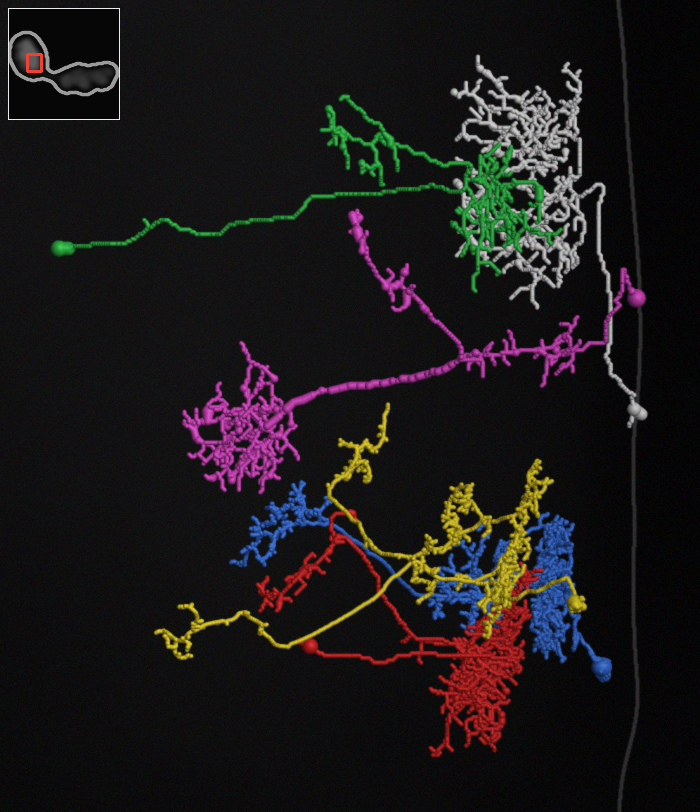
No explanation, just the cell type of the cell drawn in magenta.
Y3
